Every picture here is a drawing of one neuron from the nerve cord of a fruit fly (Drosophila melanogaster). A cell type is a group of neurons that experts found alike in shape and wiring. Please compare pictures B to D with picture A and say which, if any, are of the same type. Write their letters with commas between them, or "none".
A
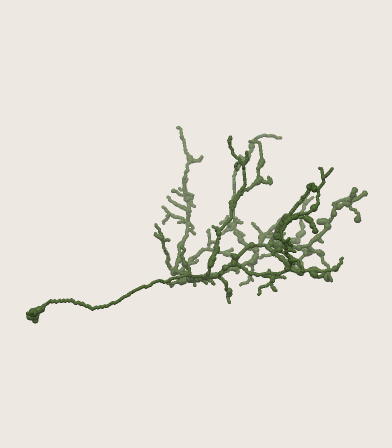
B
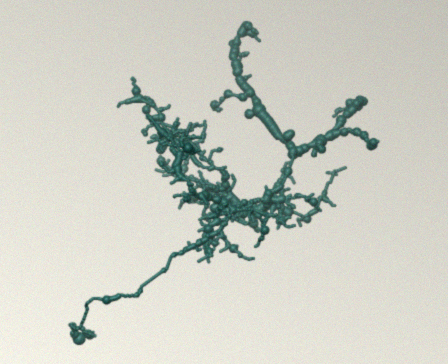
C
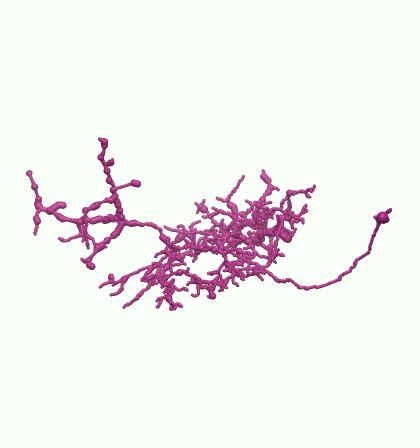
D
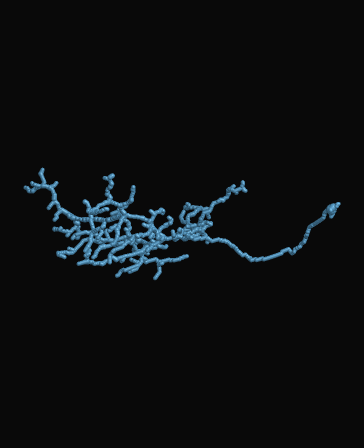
D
